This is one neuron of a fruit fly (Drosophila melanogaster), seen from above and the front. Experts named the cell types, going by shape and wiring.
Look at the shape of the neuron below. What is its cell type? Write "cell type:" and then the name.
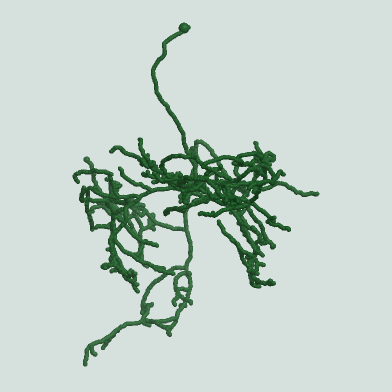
cell type: PVLP203m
